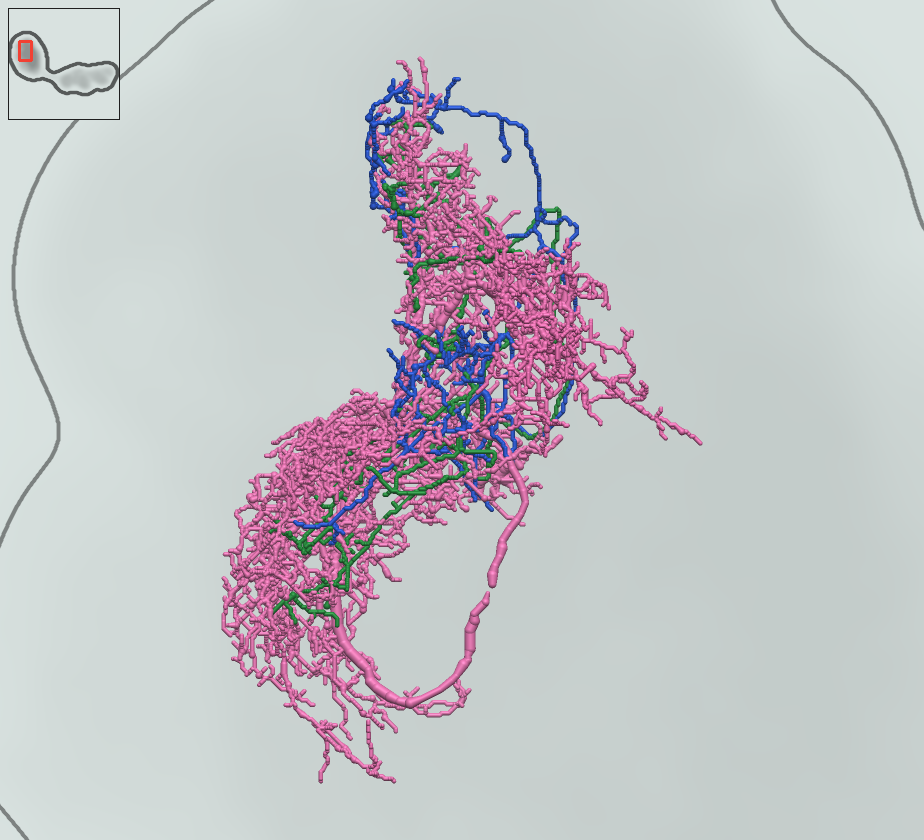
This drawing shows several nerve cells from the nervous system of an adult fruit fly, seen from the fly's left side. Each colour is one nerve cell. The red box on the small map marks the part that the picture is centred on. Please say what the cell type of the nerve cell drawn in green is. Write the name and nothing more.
SLP188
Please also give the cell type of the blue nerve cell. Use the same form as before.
SLP189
